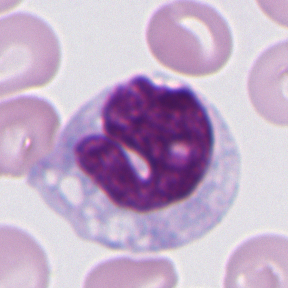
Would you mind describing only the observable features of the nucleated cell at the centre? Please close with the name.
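Nucleus: deeply folded, a narrow cleft setting a lower-left lobe apart from the rest. Cytoplasm: pale grey-blue, holding many small clear vacuoles, most visible along the lower and left parts. Granules: no coarse coloured ones visible. Cell type: monocyte.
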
